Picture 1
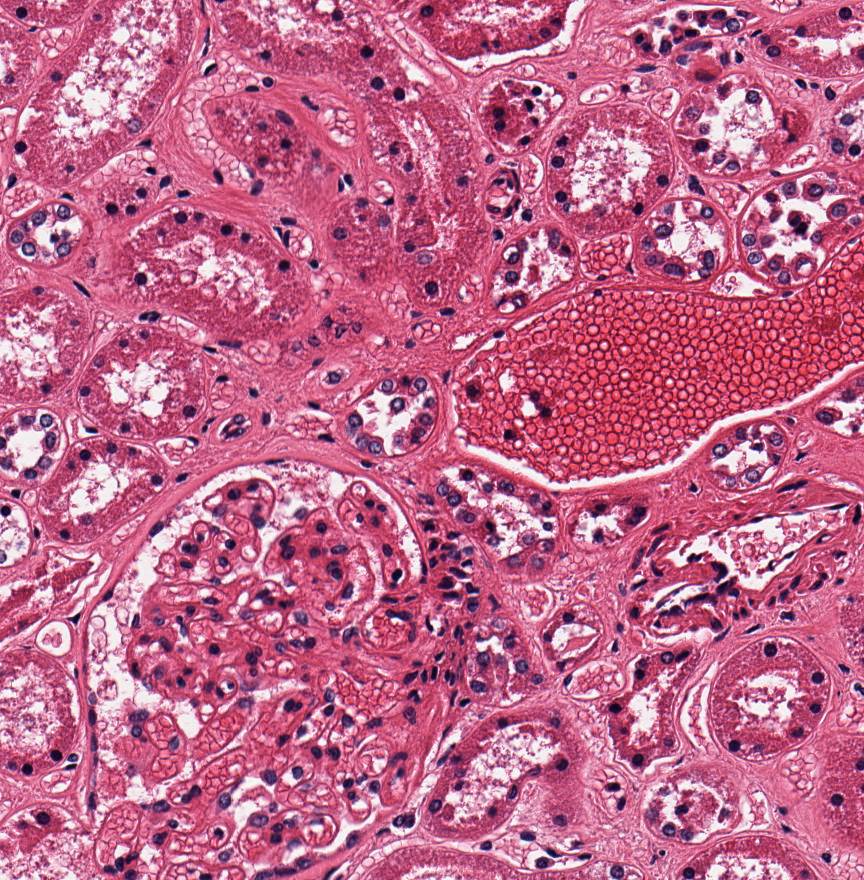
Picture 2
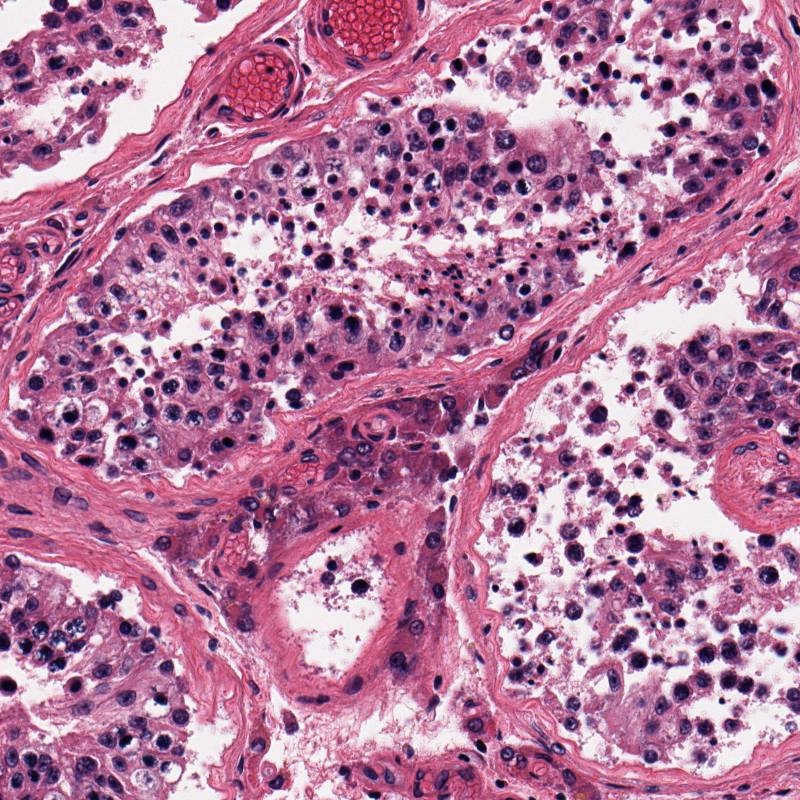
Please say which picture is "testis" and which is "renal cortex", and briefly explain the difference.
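The answer: renal cortex in picture 1, testis in picture 2. Picture 1 has a glomerulus, a rounded tuft of capillary loops inside Bowman's capsule, at lower left, with closely set tubules cut in cross and oblique section filling most of the field. Larger tubules have pink granular cytoplasm and basal round nuclei; smaller ones, mostly upper right, have paler, lower cells. Picture 2 has large rounded and oval tubules, separated by narrow bands of pink stroma and lined by many cell layers, their centres holding loose, detached rounded cells with small dark nuclei.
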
